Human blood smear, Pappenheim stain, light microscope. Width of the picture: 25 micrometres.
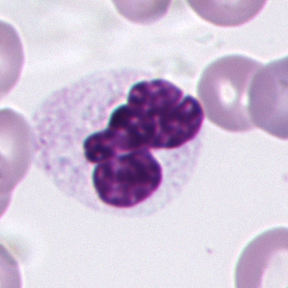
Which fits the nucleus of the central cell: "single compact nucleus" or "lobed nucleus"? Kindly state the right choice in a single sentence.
The nucleus of the cell is made of distinct lobes, not one mass.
